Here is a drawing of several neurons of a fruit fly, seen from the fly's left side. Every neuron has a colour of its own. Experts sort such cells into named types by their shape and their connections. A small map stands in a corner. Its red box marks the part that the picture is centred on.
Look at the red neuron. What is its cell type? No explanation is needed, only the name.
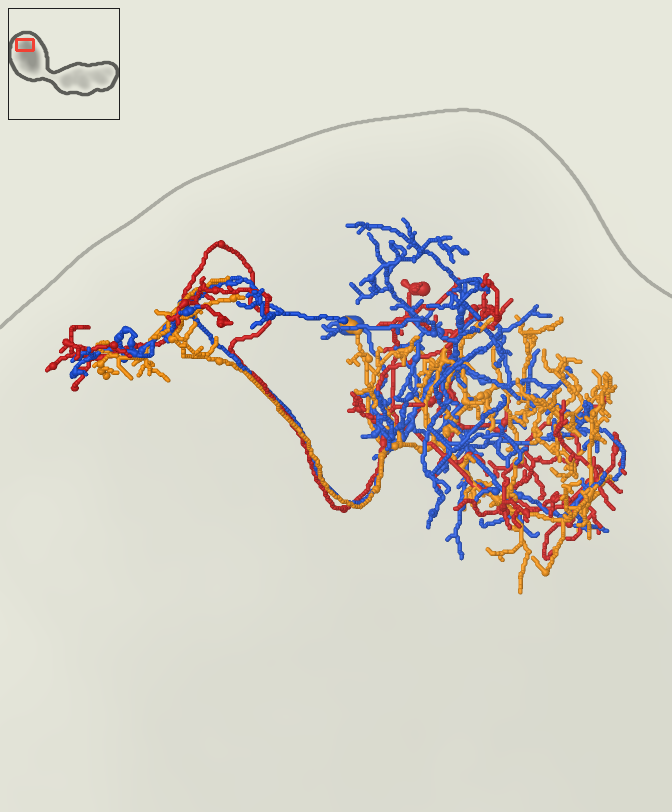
CB4209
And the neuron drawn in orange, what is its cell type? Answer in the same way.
LHAD1b2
